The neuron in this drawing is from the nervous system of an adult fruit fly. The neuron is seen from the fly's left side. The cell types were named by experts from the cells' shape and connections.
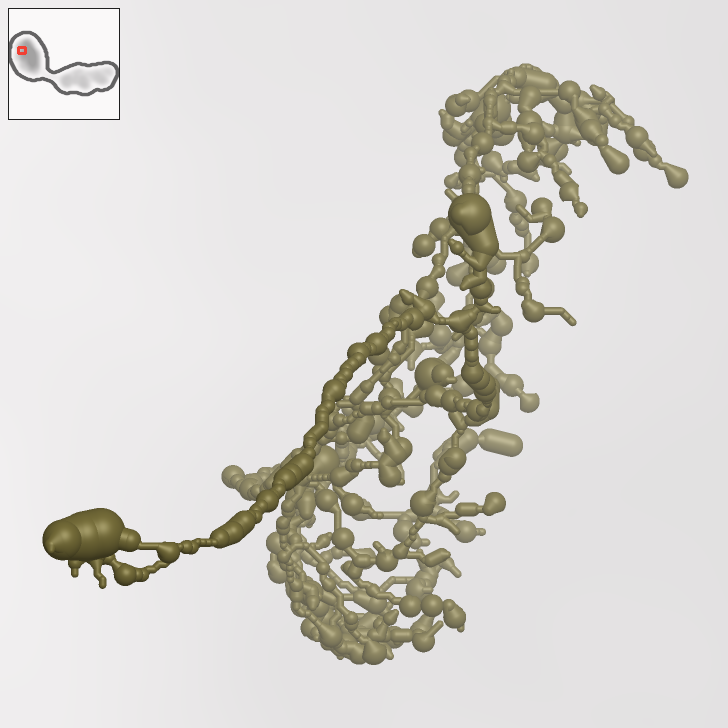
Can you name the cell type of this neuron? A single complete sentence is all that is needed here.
The cell type that this neuron has is ER4d.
